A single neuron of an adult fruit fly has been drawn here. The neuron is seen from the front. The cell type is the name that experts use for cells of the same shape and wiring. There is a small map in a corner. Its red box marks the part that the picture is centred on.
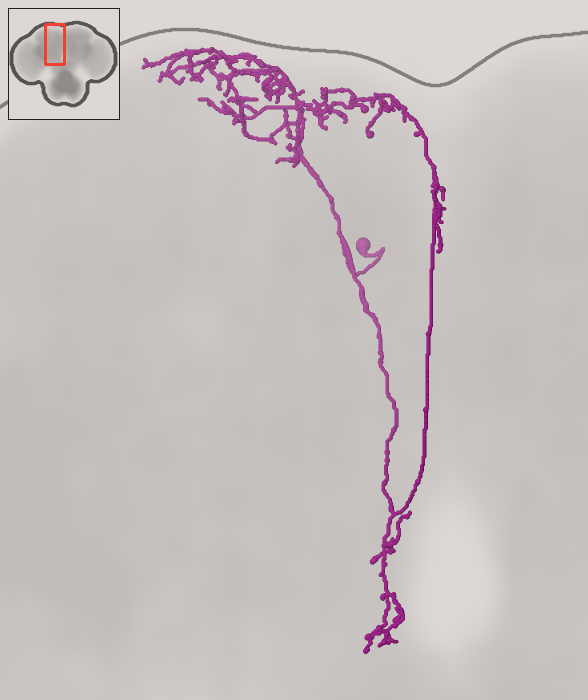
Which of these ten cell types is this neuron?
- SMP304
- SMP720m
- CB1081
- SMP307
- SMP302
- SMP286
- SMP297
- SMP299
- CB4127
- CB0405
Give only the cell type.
CB1081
